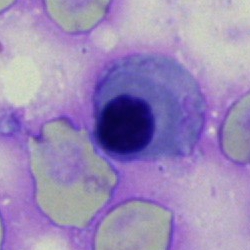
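Erythroblast, middle cell; stained human bone marrow smear, light microscopy. Nucleus off-centre, lower left; chromatin dense, very dark purple throughout. Cytoplasm abundant, pale greyish blue, covering more of the cell than the nucleus.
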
